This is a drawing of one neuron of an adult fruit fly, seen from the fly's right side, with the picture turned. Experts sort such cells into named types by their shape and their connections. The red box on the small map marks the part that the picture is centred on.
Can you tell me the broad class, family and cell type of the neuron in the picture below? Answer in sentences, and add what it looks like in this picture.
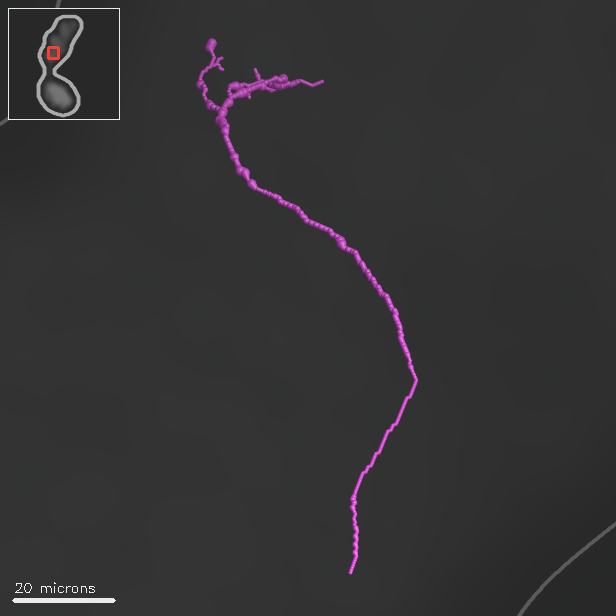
This is a sensory neuron entering the nerve cord. Its family is called class gustatory. Its cell type is WG1. The drawing shows no cell body. From top to bottom in the picture it spans about 110 microns. It has a dozen or fewer branch ends.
